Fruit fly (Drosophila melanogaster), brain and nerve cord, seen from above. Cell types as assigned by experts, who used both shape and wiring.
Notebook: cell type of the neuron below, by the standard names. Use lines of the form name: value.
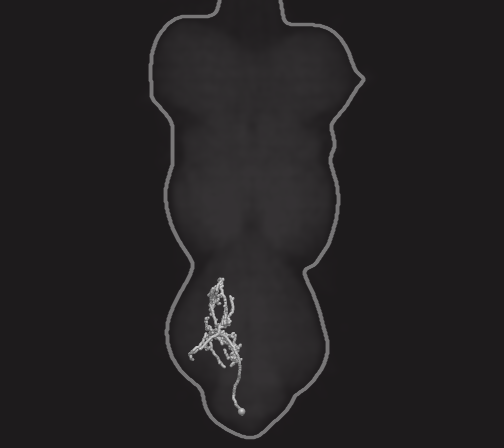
cell type: IN04B112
